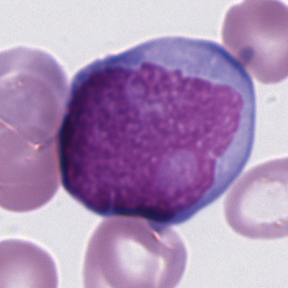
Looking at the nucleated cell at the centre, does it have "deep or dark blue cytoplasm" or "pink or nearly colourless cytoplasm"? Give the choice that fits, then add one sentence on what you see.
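Deep or dark blue cytoplasm. The cytoplasm is blue, deepening toward the cell edge.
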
